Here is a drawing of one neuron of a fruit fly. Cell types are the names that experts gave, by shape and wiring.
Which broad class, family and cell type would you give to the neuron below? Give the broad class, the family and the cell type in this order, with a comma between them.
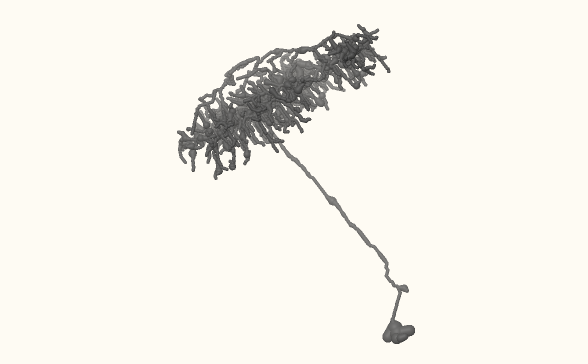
optic-lobe intrinsic neuron, Pm, Pm10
